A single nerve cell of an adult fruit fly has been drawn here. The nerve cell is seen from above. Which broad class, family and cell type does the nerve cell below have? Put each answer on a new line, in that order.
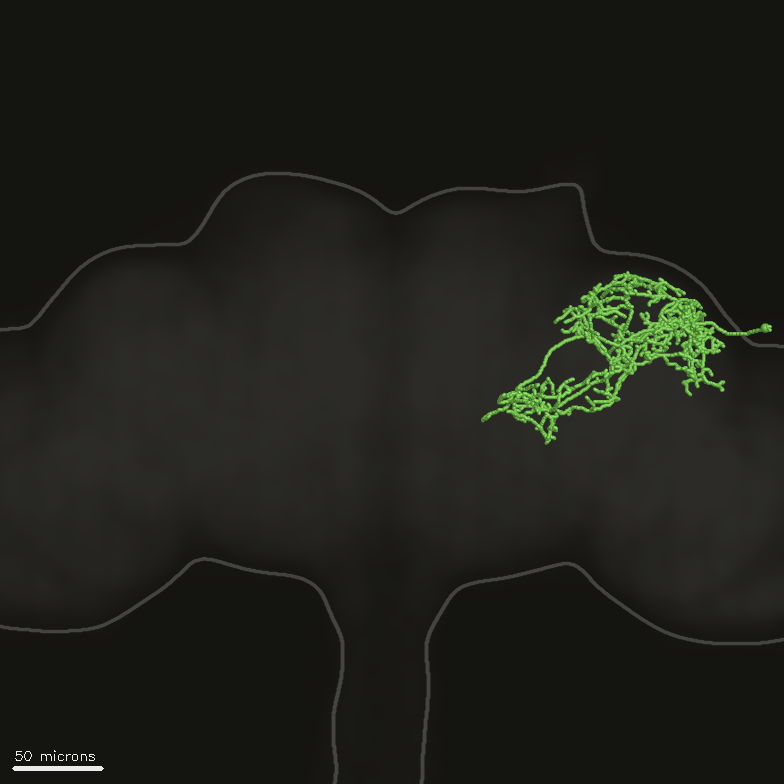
central-brain intrinsic neuron
hemilineage VLPl2_medial
AVLP180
